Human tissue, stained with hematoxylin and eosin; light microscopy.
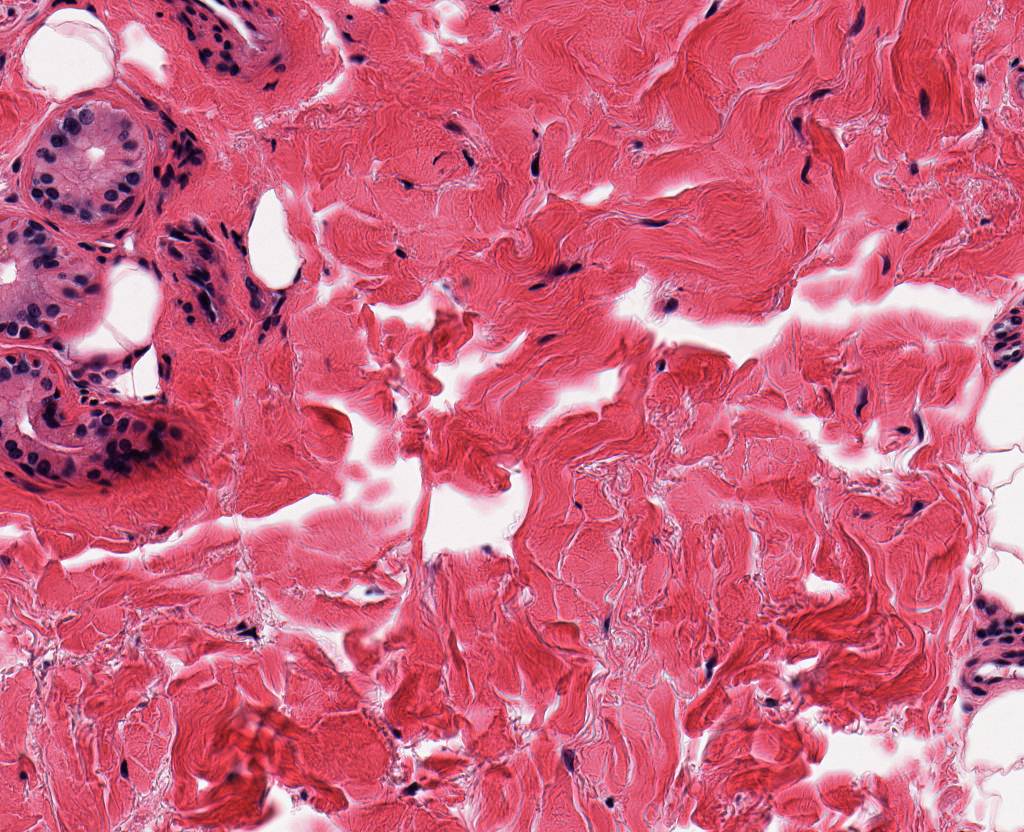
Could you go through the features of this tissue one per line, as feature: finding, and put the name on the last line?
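Collagen: thick, bright pink bundles in many directions, filling most of the field
Nuclei: sparse, small, dark, spindle-shaped, scattered between the bundles
Tubules: small, round, clustered at the upper left edge
Tubule cytoplasm: paler and more purple than the surrounding collagen
Name: skin of the lower leg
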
